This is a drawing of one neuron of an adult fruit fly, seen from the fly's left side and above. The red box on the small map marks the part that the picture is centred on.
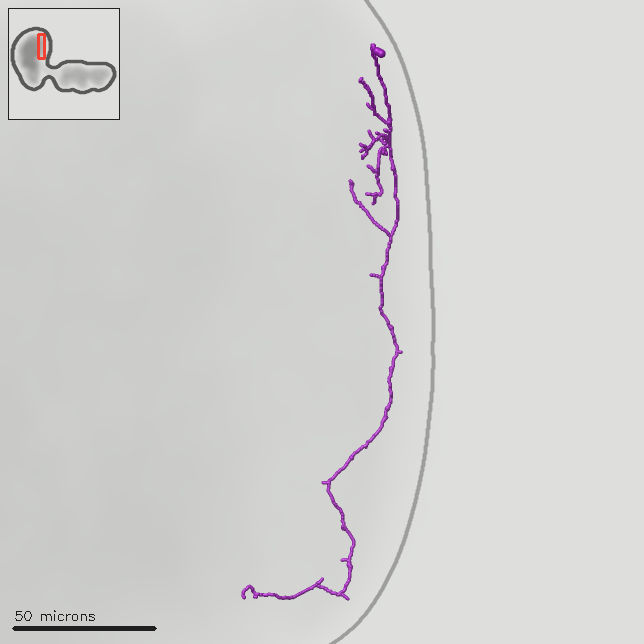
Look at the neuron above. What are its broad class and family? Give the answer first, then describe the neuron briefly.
Its broad class is optic-lobe intrinsic neuron. Its family is Cm. The cell body can be seen at the top of the picture. From top to bottom in the picture it spans about 200 microns.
